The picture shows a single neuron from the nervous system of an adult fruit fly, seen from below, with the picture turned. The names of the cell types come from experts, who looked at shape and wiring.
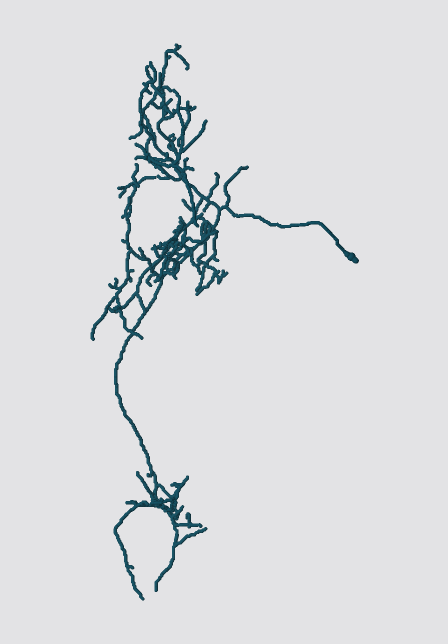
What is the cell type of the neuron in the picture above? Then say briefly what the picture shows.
It is of cell type SIP076. It is a central-brain intrinsic neuron. The cell body is on the right of the picture. The picture shows dozens of branch ends.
